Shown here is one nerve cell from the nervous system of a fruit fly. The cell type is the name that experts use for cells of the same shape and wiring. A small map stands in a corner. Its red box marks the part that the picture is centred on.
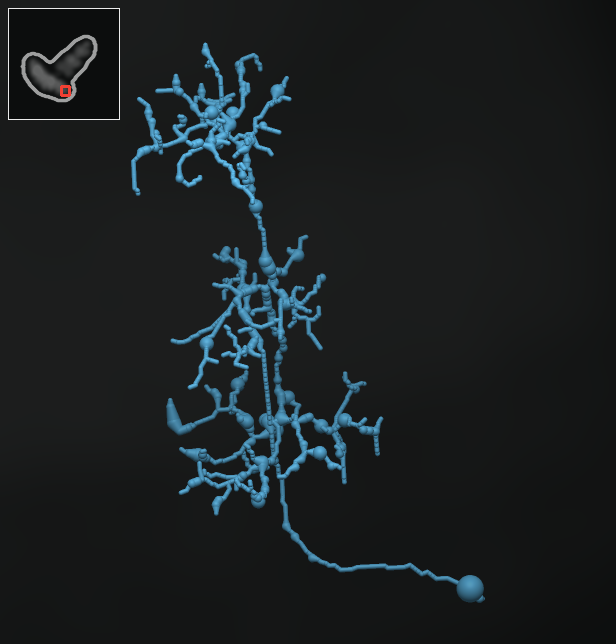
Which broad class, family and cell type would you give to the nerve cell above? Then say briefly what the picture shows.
Its broad class is optic-lobe intrinsic neuron. The family is Mi. It is of cell type Mi14. The cell body is at the lower right of the picture. Dozens of branch ends can be seen.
